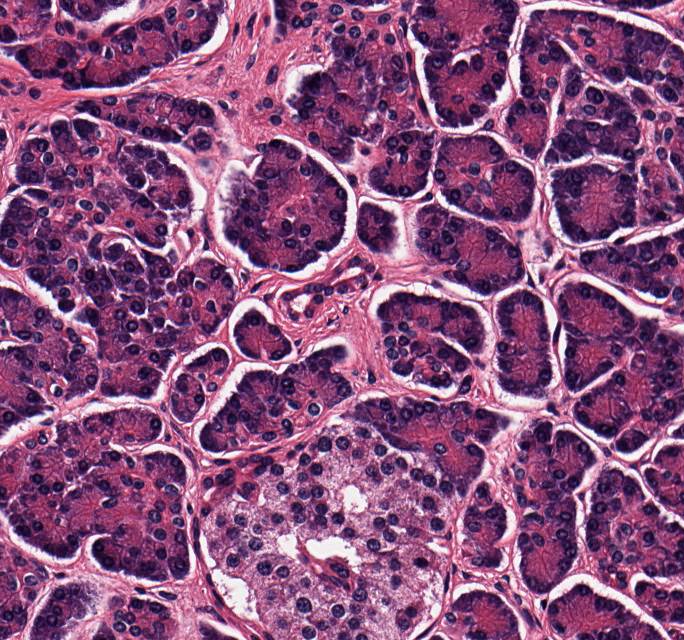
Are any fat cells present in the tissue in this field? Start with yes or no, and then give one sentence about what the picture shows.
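No. No fat cells are present anywhere in the field.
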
